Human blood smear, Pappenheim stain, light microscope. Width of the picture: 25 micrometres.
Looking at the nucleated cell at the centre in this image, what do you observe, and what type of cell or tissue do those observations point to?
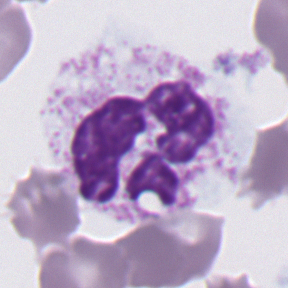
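Nucleus divided into three lobes; no nucleoli seen. Fine pinkish-violet granules scattered through cytoplasm. Cell edge faint, marked mostly by where granules stop. Segmented neutrophil.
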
